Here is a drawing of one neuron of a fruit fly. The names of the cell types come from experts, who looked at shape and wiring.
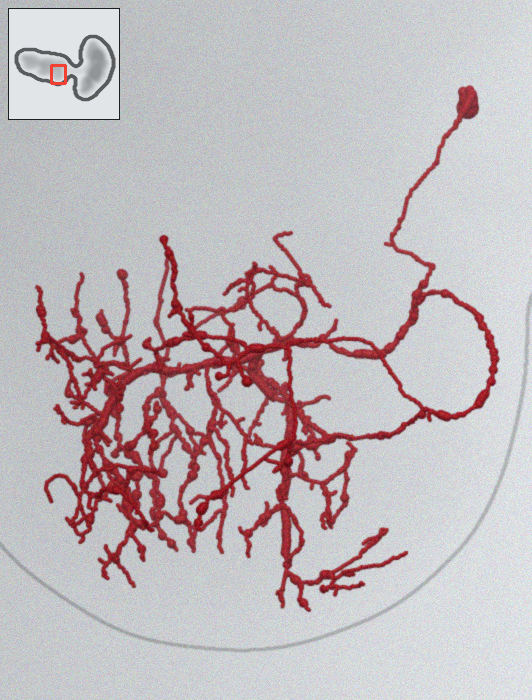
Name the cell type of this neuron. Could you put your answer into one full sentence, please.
The neuron here falls under cell type IN01A032.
